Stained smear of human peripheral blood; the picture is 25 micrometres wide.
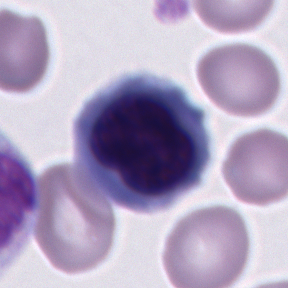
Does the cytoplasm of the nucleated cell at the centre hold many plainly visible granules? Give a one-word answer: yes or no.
No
